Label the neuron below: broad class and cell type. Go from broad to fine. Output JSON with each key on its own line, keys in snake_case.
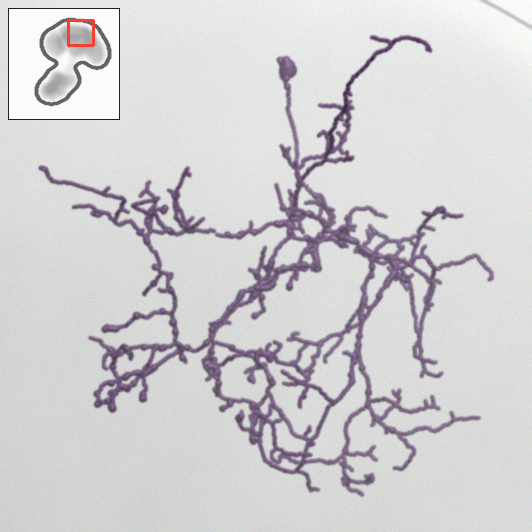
{
 "broad_class": "central-brain intrinsic neuron",
 "cell_type": "IB050"
}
